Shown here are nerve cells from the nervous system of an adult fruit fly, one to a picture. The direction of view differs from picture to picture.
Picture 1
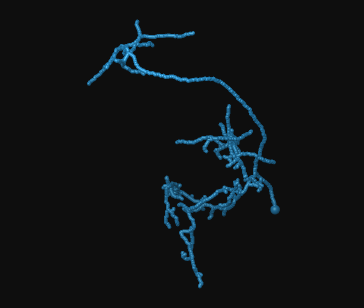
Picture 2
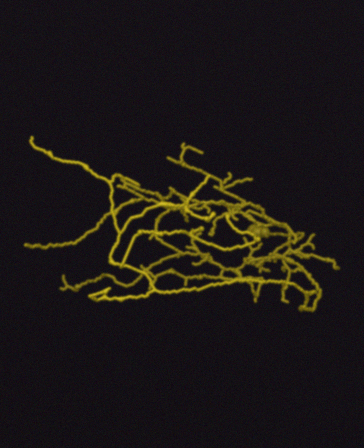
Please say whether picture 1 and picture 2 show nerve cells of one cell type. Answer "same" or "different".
same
